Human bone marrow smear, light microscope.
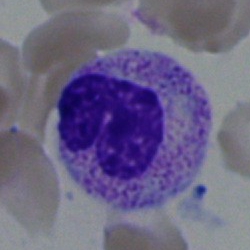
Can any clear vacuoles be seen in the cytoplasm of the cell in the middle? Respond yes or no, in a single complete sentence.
No, no vacuoles are found within the cytoplasm of the cell.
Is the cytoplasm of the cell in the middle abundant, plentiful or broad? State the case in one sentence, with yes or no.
Yes, around the nucleus lies a broad area of cytoplasm.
